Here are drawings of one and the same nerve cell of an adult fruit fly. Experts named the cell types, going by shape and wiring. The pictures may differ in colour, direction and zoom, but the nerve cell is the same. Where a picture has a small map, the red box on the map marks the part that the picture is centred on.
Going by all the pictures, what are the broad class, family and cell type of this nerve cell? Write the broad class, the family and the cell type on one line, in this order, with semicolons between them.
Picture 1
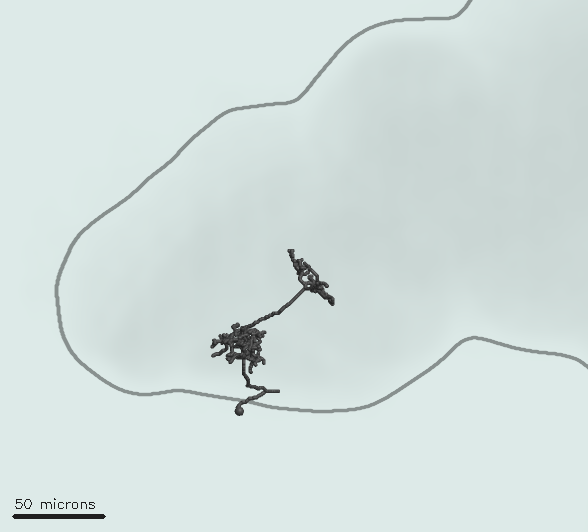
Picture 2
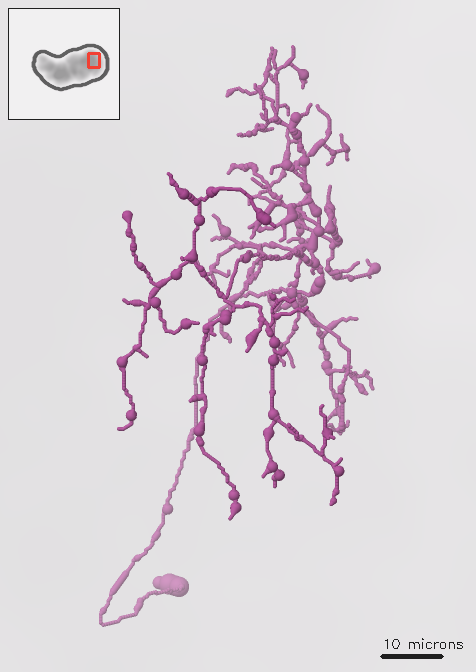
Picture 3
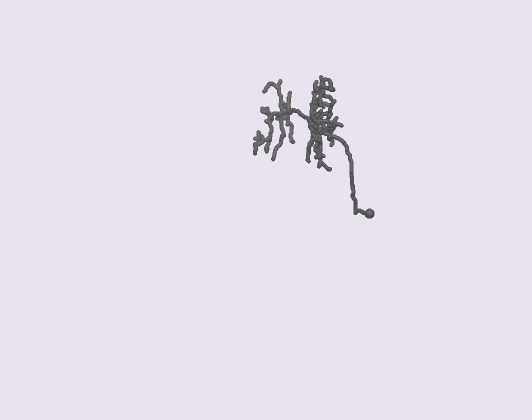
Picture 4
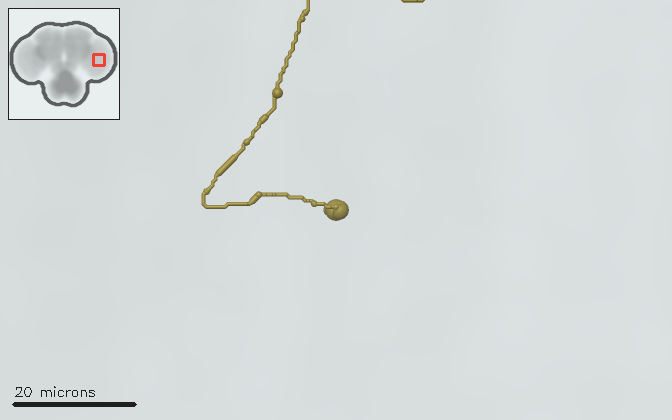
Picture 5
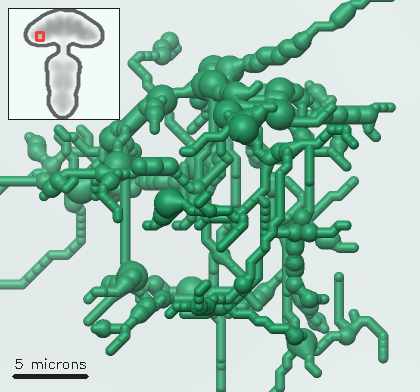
optic-lobe intrinsic neuron; Tlp; Tlp11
